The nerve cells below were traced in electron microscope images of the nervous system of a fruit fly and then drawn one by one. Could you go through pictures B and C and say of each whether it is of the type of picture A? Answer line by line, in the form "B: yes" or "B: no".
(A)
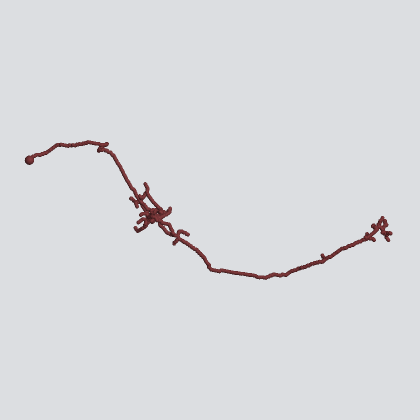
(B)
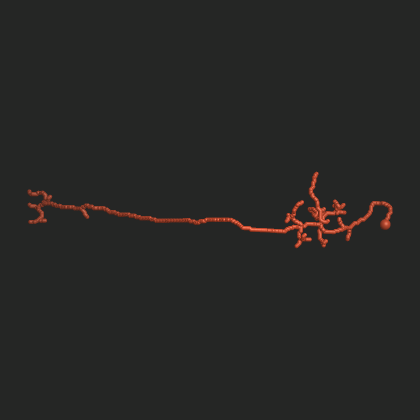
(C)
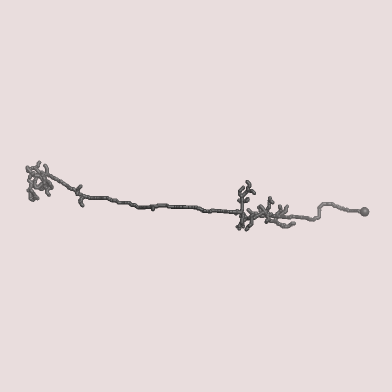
B: yes
C: no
